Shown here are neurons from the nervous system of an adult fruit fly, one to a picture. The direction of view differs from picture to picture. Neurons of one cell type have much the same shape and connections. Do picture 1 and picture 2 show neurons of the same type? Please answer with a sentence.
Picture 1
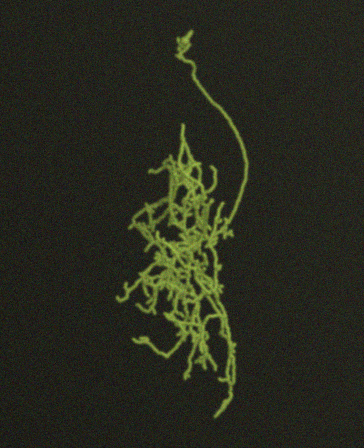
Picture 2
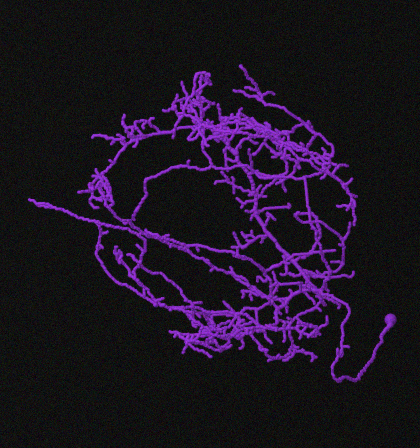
They are of different cell types.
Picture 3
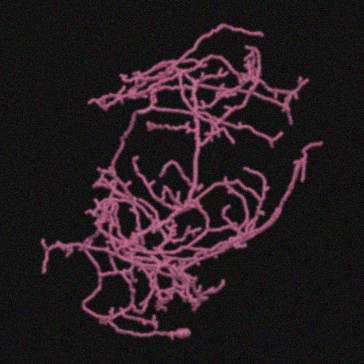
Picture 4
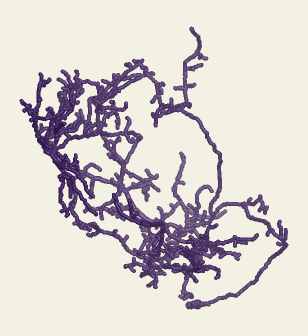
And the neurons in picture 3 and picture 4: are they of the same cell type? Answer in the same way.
They are of different cell types.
